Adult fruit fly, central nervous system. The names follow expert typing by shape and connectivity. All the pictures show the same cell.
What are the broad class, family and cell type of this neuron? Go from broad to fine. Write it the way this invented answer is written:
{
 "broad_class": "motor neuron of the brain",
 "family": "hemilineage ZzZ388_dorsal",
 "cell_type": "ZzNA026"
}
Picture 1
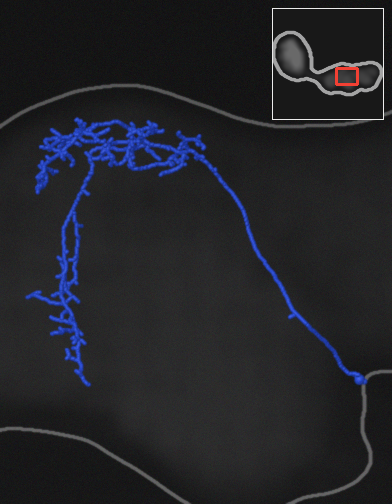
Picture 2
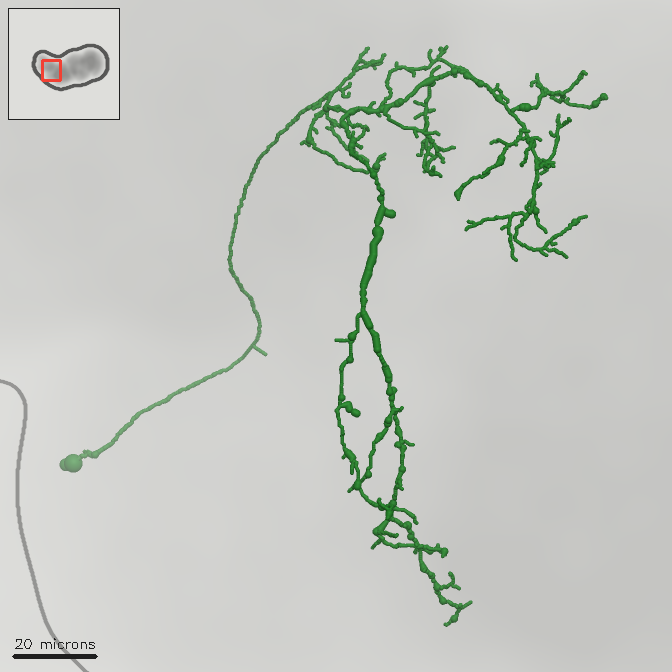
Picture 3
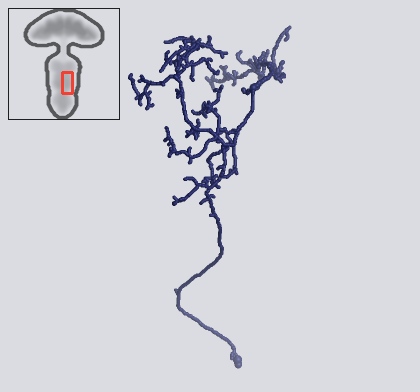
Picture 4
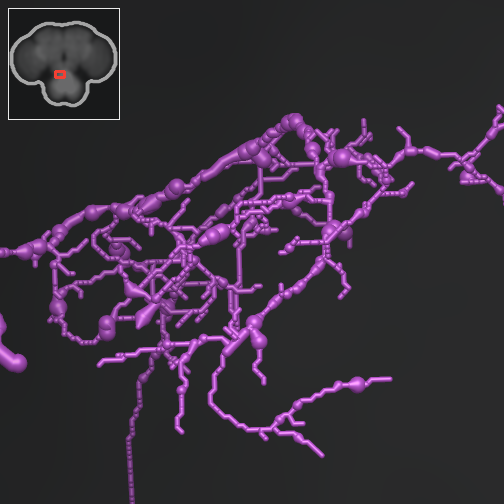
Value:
{
 "broad_class": "nerve-cord intrinsic neuron",
 "family": "hemilineage 03B",
 "cell_type": "IN03B071"
}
